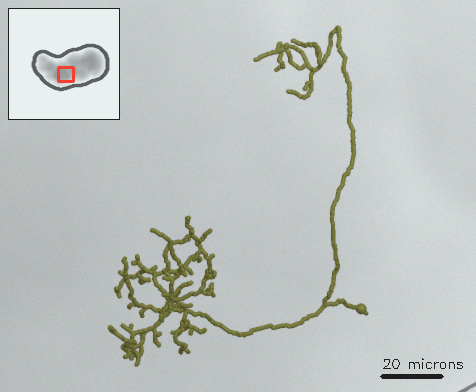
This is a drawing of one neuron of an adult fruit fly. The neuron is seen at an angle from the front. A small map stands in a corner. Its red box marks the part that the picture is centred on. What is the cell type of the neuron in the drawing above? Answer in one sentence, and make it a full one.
This neuron is recognized as the cell type MeLo3a.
